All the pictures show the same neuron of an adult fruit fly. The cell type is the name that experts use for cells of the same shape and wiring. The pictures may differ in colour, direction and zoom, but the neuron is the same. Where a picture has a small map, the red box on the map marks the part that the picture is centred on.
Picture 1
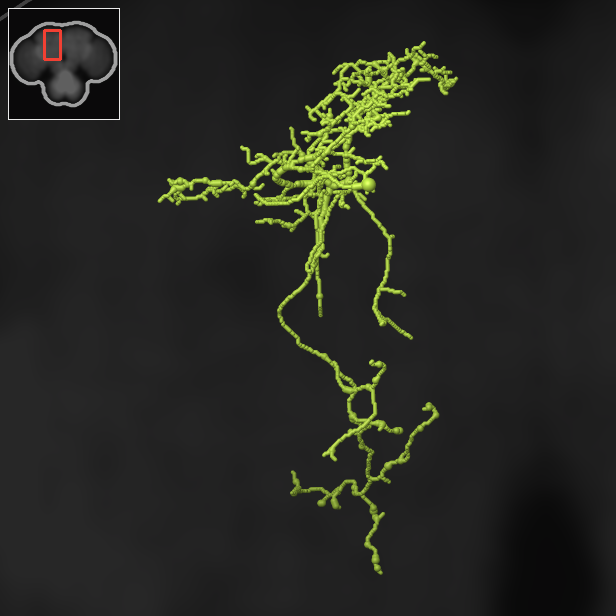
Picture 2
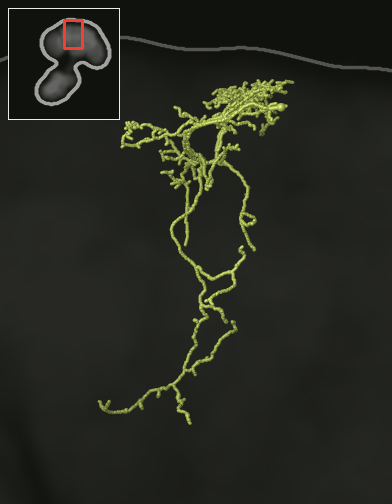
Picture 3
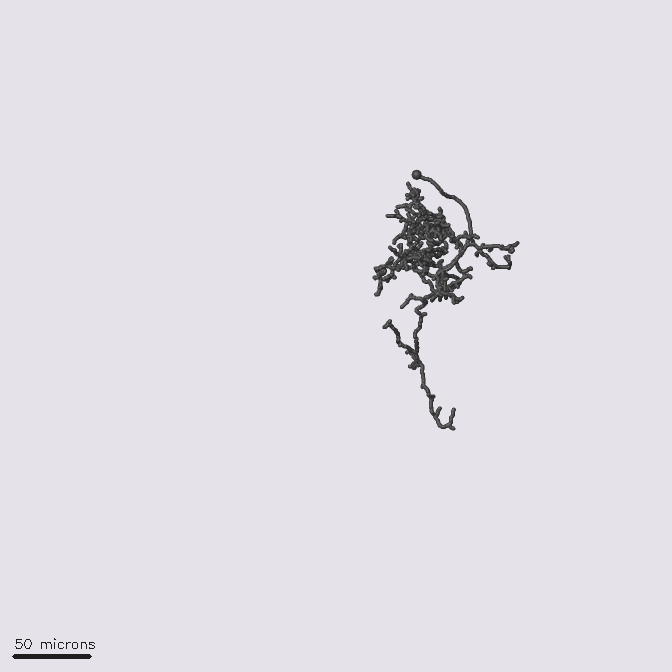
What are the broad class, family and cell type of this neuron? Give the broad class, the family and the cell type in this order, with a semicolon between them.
central-brain intrinsic neuron; hemilineage CREa2_ventral; CB0356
